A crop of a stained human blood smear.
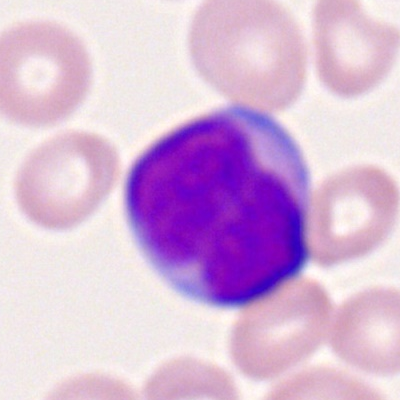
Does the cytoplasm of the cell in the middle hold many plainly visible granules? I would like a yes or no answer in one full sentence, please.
No, no granules can be seen in the cytoplasm of this cell.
